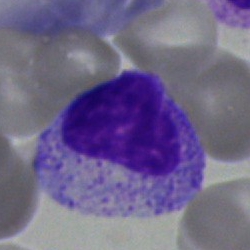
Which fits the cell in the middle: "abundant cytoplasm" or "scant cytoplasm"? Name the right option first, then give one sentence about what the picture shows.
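Abundant cytoplasm. A broad band of pale lilac-blue cytoplasm lies below the nucleus.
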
